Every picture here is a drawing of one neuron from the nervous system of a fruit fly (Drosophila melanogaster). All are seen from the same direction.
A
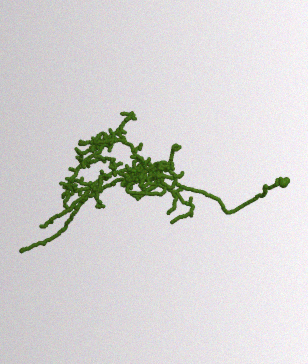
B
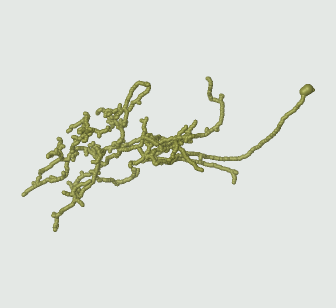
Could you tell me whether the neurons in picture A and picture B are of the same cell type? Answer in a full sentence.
They are of the same cell type.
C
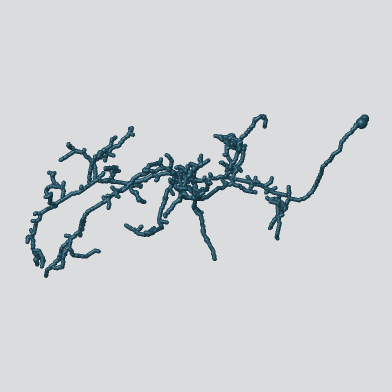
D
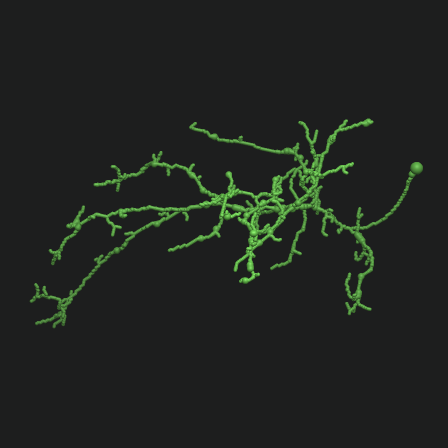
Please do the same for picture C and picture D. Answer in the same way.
They are of the same cell type.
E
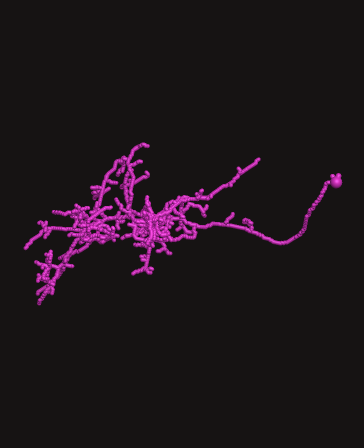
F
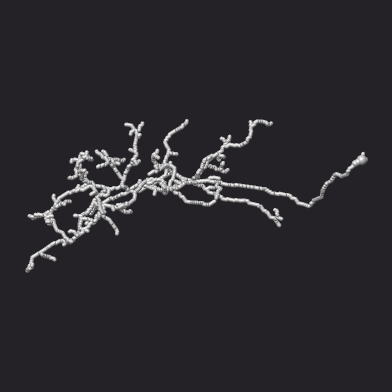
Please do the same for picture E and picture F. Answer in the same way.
They are of different cell types.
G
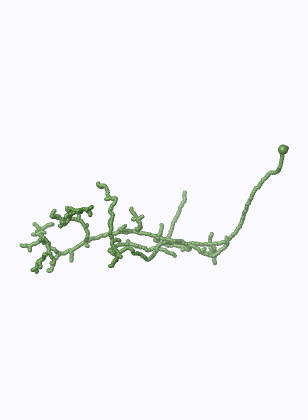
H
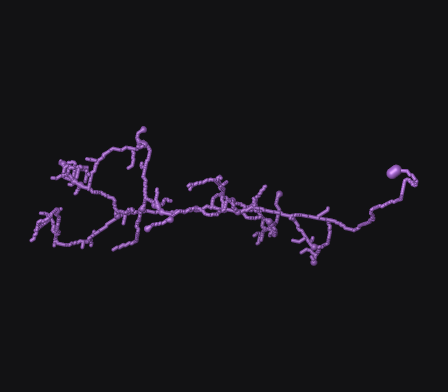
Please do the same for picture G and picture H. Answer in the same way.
They are of the same cell type.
